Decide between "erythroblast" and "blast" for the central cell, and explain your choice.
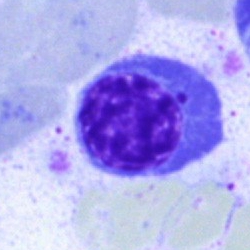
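Erythroblast. Chromatin coarse, in dark clumps with paler gaps between.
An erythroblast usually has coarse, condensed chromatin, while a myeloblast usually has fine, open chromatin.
Cytoplasm deep blue, its widest rim on the right of the nucleus. One small dark round dot at the right edge of the nucleus.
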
